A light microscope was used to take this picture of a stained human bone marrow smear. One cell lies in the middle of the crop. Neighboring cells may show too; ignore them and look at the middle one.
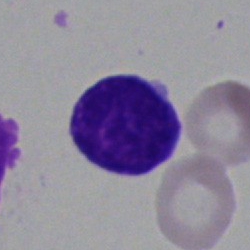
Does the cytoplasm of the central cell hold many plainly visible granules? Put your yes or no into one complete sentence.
No, there is no granule to be seen in the cell's cytoplasm.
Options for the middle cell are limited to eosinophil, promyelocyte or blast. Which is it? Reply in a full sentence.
Centrally within this crop lies a blast.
